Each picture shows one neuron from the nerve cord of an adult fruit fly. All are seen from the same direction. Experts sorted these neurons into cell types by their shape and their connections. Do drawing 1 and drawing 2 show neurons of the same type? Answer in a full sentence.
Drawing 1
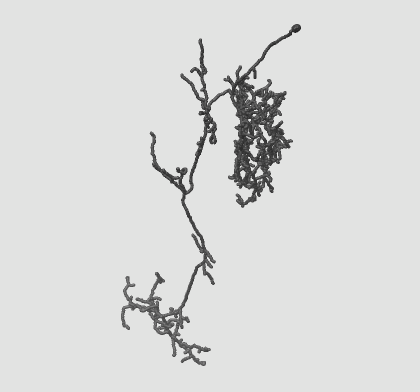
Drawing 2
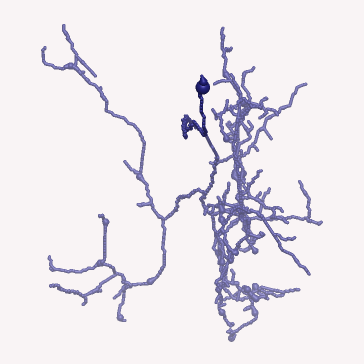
They are of different cell types.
